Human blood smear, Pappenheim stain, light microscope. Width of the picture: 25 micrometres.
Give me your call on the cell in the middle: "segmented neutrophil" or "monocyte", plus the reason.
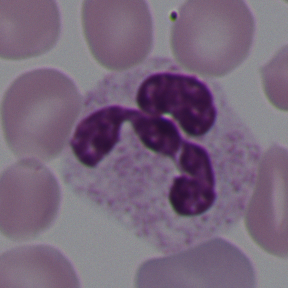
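This is a segmented neutrophil.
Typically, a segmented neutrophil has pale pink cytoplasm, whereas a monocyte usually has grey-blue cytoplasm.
The cytoplasm here is abundant and pale pinkish-grey, not grey-blue, with fine lilac granules scattered evenly through it. The chromatin is dark purple and coarsely clumped, and no nucleoli are visible.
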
